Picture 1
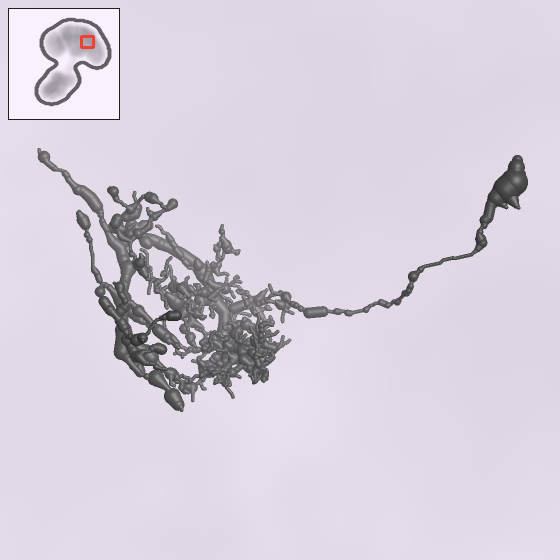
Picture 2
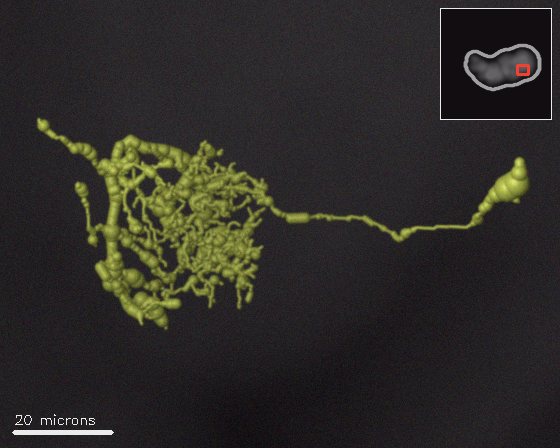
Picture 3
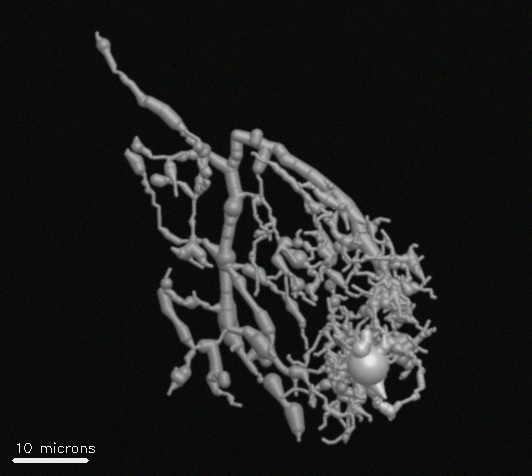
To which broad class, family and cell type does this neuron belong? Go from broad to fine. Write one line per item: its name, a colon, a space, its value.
broad class: central-brain intrinsic neuron
family: hemilineage ALl1_dorsal
cell type: l2LN21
